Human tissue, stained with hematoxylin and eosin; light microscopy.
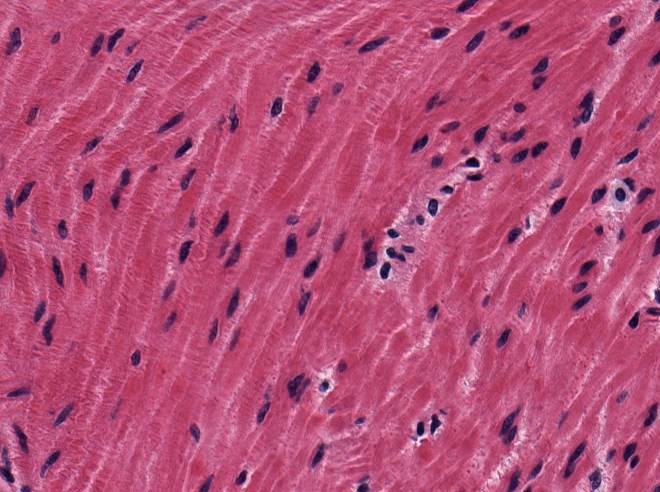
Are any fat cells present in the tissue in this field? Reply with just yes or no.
No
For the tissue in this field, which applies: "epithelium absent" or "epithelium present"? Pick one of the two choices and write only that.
Epithelium absent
